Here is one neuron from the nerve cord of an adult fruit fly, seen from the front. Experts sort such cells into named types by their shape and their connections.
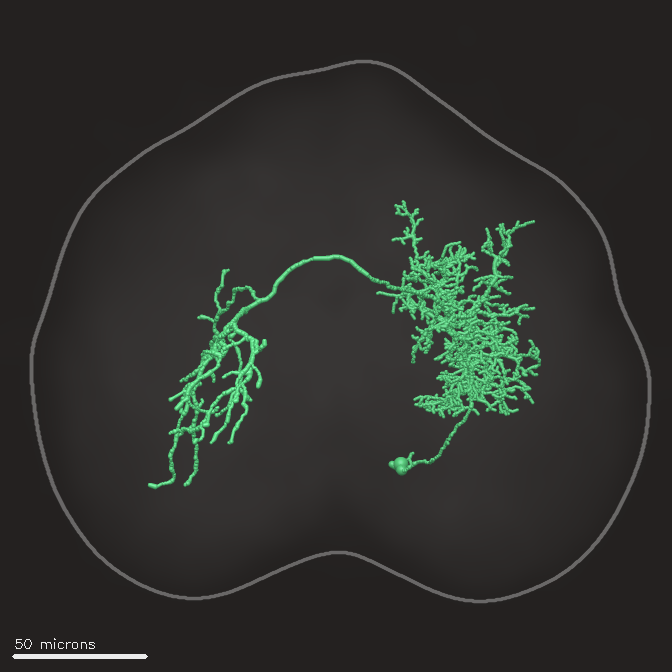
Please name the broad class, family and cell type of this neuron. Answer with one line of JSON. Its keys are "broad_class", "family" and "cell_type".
{"broad_class": "nerve-cord intrinsic neuron", "family": "hemilineage 07B", "cell_type": "IN07B013"}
